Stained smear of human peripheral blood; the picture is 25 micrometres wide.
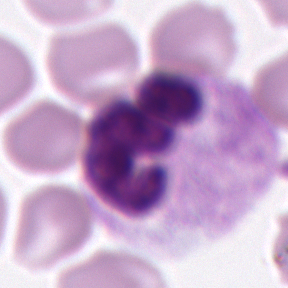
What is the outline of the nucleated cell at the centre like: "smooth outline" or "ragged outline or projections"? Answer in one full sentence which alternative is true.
The cell has an even edge, with no ragged parts or projections.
